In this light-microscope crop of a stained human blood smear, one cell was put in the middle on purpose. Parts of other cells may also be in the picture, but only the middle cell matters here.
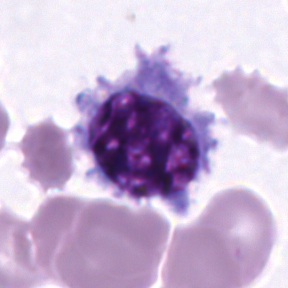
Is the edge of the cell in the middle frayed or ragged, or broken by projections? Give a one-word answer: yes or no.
Yes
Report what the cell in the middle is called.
plasma cell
